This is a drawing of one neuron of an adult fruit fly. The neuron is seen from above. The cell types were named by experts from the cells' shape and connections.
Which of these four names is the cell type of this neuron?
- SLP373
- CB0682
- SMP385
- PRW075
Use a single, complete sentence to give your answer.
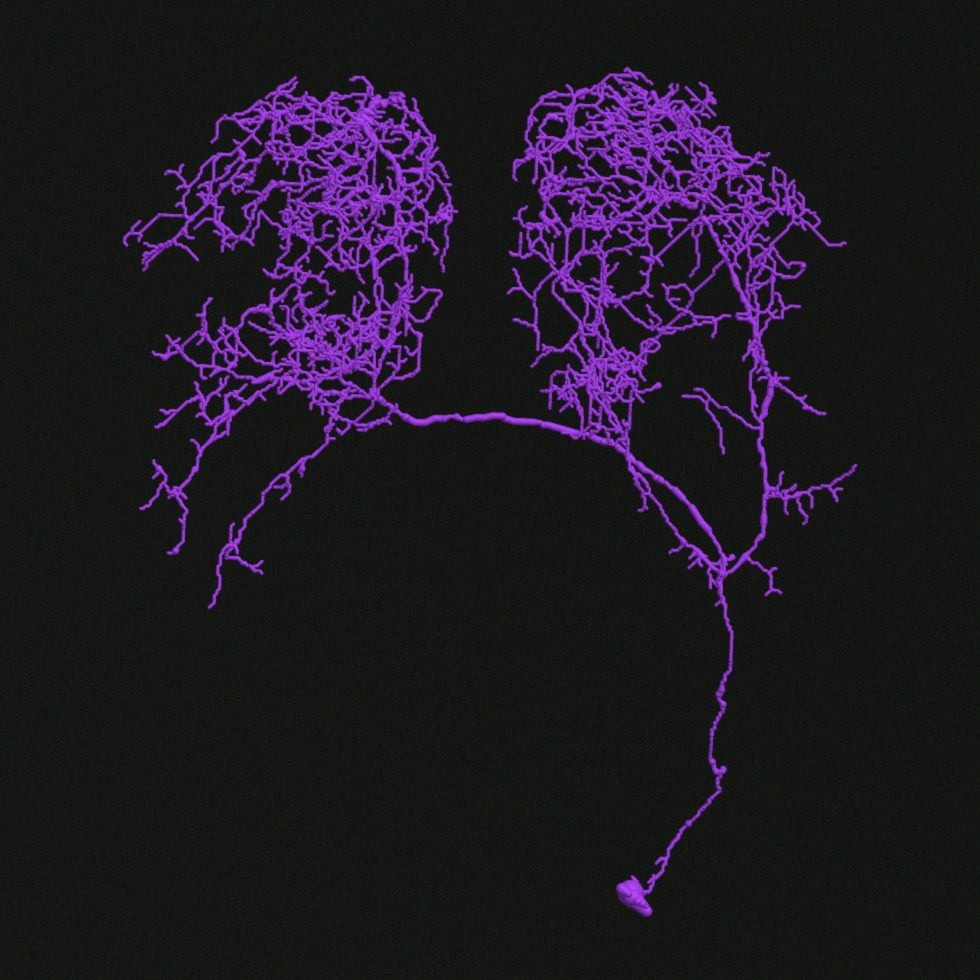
It is to cell type SMP385 that the neuron belongs.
